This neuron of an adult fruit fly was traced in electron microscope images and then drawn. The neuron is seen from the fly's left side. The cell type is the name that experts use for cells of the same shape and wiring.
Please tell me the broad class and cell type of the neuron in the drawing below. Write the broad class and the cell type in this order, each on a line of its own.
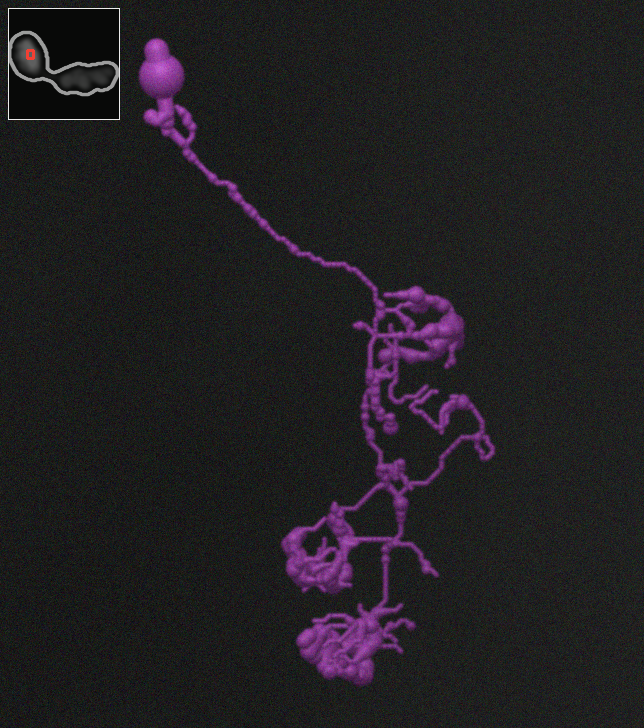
optic-lobe intrinsic neuron
Lai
